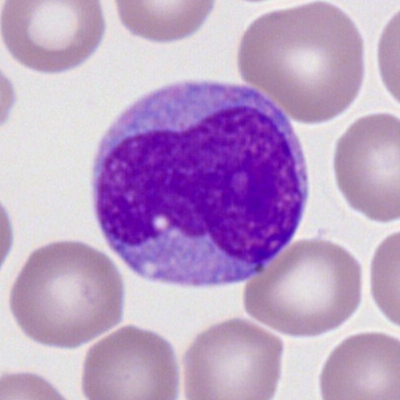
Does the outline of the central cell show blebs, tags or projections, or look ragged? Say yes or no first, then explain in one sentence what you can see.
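No. The cell outline is round and smooth.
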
